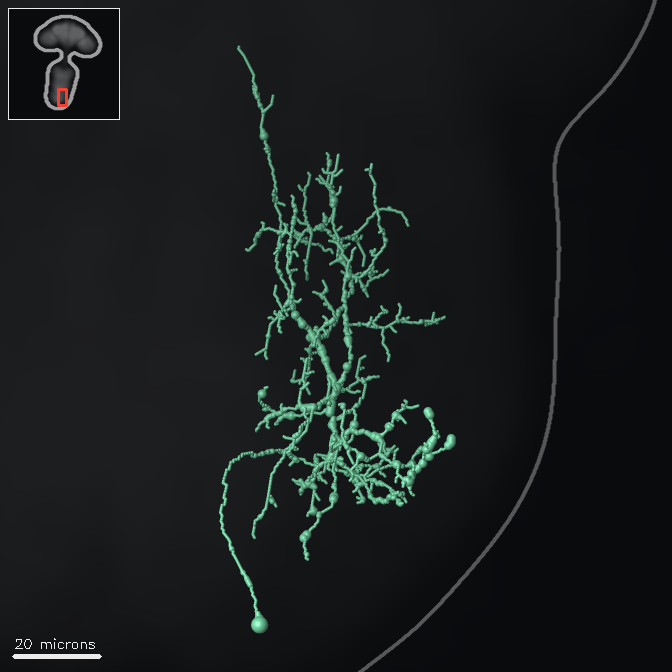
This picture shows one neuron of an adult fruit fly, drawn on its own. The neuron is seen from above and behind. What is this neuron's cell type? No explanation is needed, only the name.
IN20A.22A044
